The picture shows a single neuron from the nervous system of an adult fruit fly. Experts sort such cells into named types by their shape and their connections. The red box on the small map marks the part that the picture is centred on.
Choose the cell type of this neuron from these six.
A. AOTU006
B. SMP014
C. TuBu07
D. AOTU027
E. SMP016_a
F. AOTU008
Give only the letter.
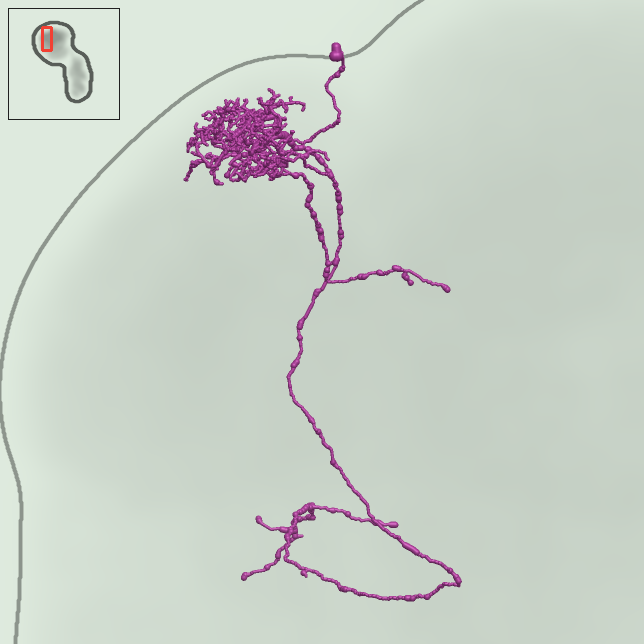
F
